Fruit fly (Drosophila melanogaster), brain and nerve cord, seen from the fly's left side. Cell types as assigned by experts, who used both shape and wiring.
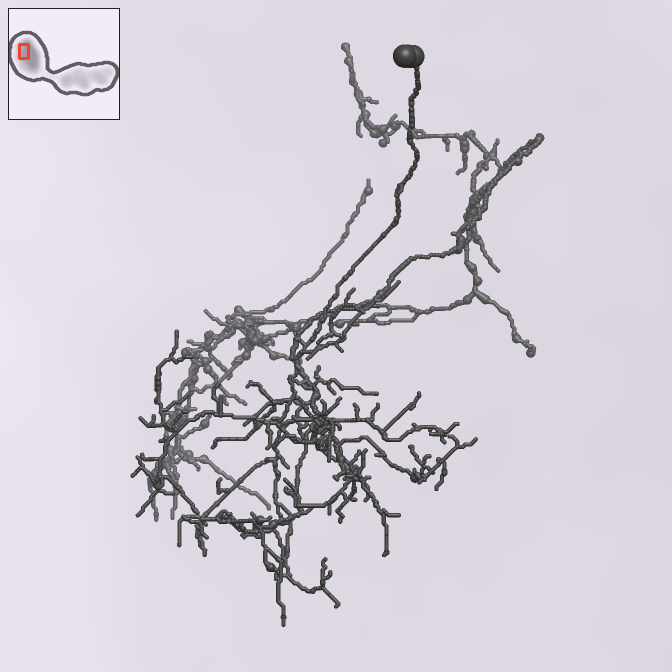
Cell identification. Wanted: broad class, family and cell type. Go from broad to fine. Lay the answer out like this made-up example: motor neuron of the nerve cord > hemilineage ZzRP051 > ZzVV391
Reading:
central-brain intrinsic neuron > hemilineage LHl2_ventral > CB3606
